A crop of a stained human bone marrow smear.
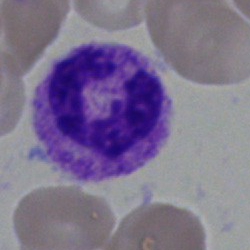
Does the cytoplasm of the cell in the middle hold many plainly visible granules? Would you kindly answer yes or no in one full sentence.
Yes, within its cytoplasm there are many visible granules.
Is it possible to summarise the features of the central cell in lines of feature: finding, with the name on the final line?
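Shape: roughly round outline
Nucleus: ring around a pale central area
Chromatin: dark purple, coarsely clumped
Nucleoli: none visible
Name: segmented neutrophil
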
